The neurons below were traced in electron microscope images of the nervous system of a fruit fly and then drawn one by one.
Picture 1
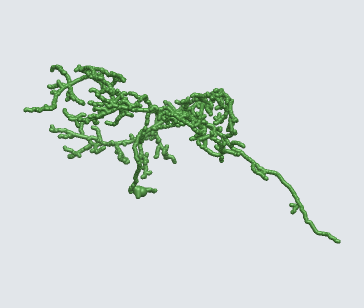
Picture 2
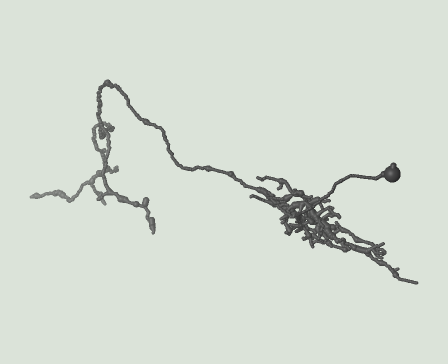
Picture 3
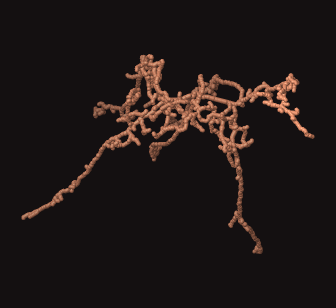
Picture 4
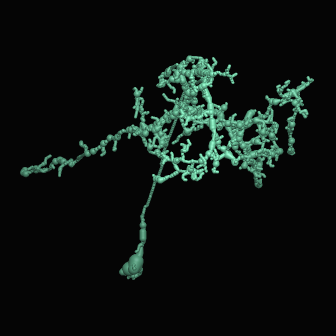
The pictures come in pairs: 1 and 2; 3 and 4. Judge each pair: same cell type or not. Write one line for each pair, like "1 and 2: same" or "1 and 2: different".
1 and 2: different
3 and 4: same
